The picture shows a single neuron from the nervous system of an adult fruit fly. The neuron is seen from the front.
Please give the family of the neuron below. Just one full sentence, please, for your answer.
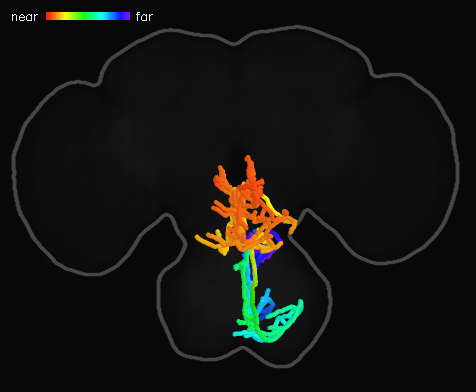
This neuron is grouped under the hemilineage 27X family.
